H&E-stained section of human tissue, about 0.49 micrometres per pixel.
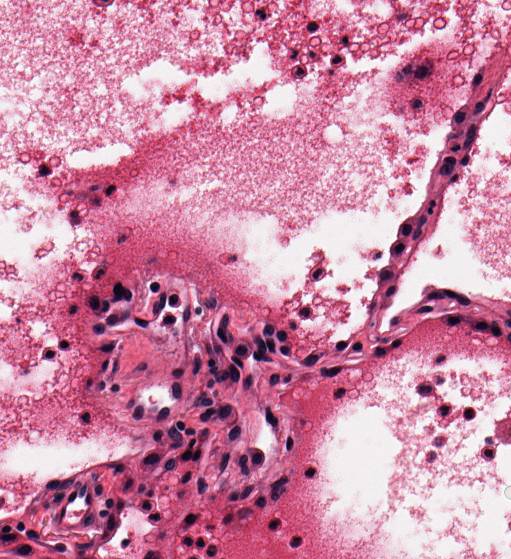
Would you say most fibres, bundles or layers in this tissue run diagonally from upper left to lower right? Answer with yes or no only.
No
